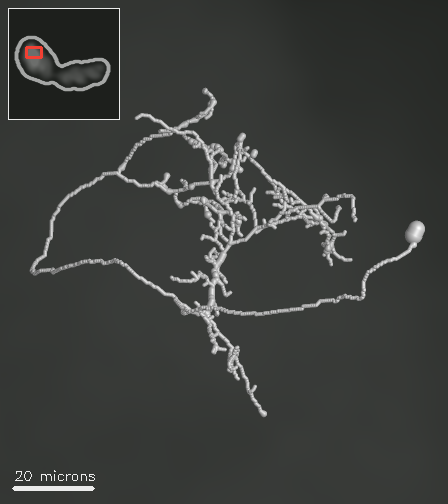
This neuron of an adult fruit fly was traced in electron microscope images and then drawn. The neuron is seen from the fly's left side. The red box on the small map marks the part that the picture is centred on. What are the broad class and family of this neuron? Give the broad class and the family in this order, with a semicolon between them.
central-brain intrinsic neuron; hemilineage DL1_ventral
